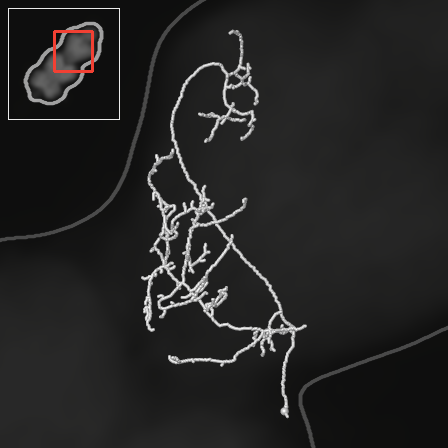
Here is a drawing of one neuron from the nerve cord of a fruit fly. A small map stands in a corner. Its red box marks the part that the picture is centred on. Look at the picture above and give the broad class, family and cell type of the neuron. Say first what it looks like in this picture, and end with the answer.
Dozens of branch ends can be seen. In this view it is taller than it is wide. Its broad class is nerve-cord intrinsic neuron. The family is hemilineage 09A. It is of cell type IN09A054.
